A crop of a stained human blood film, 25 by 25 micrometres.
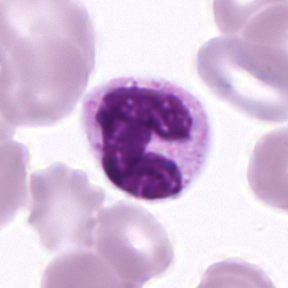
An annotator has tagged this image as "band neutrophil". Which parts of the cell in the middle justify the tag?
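In this cell the nucleus forms a curved band, its hollow side facing right.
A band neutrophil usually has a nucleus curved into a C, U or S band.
The curved band seen here therefore goes with the name band neutrophil. The chromatin is dark purple and coarsely clumped. The cytoplasm is pale pinkish-lilac, with fine pink-violet granules scattered through it. The cell measures about 11 micrometres across, and the nucleus fills about 60% of its area.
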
